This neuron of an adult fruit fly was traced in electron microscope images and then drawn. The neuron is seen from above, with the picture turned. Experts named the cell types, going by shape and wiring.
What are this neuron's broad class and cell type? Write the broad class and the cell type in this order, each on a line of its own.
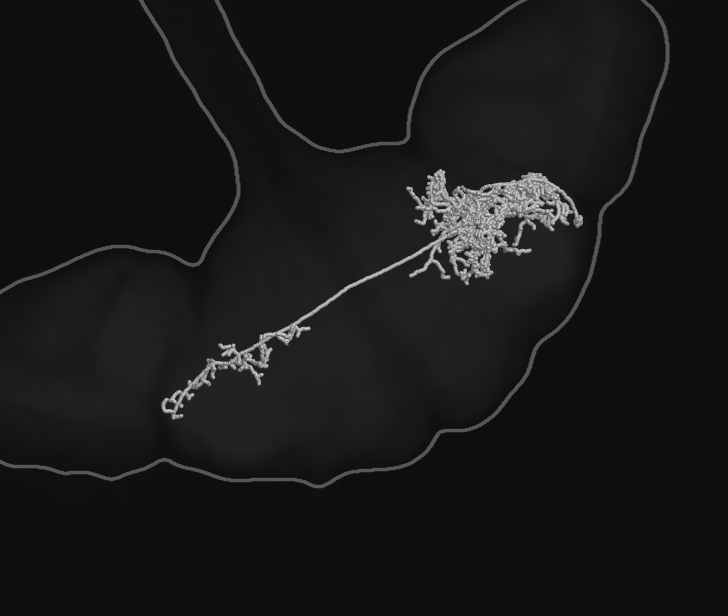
central-brain intrinsic neuron
PVLP151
